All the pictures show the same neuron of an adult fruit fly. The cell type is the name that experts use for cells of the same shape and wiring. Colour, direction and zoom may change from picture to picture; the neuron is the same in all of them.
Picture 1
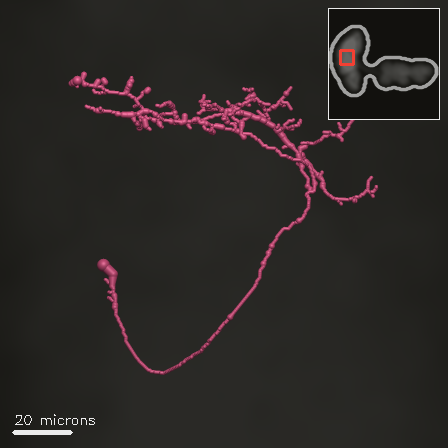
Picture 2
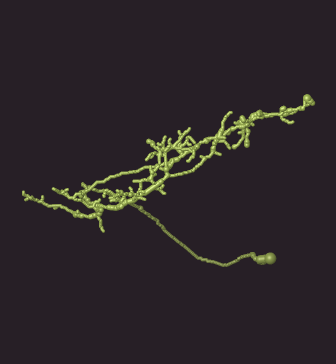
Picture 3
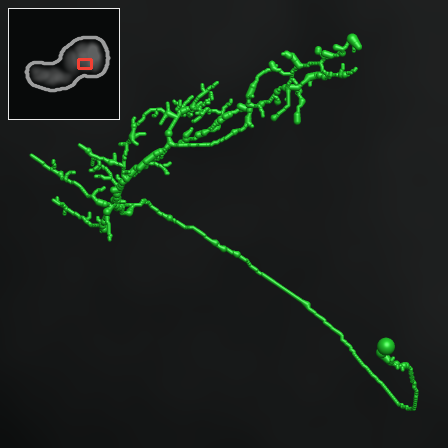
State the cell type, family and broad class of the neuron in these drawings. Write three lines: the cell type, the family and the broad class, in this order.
CB3207
hemilineage MD3
central-brain intrinsic neuron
